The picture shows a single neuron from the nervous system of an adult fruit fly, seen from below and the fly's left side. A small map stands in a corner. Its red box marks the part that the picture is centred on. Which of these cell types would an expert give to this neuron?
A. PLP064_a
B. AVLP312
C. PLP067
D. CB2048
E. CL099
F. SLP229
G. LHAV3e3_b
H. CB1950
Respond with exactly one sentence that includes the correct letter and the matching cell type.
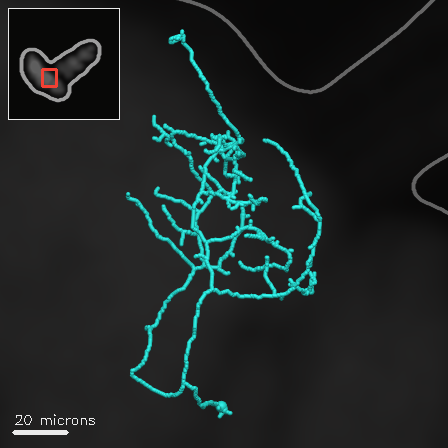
Given as option D, CB2048 is the cell type for the neuron.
